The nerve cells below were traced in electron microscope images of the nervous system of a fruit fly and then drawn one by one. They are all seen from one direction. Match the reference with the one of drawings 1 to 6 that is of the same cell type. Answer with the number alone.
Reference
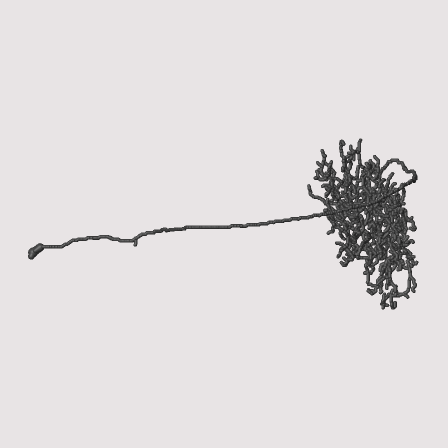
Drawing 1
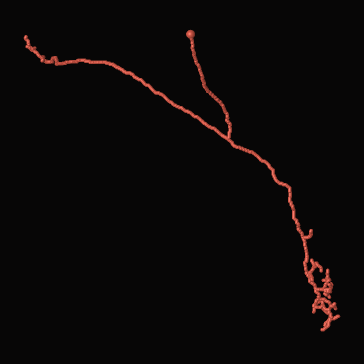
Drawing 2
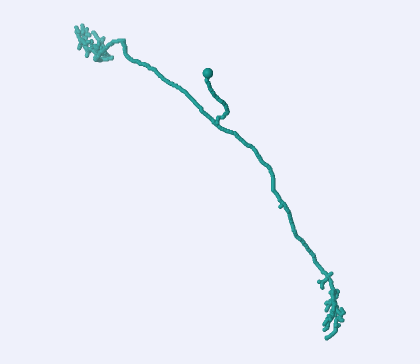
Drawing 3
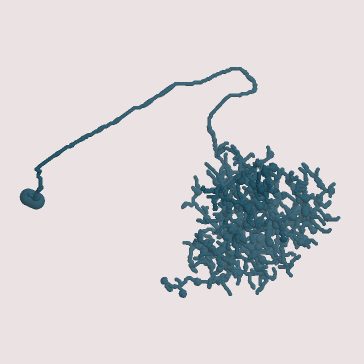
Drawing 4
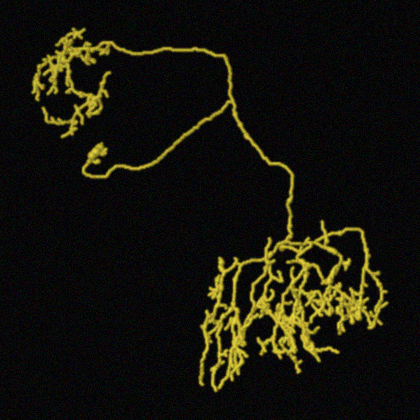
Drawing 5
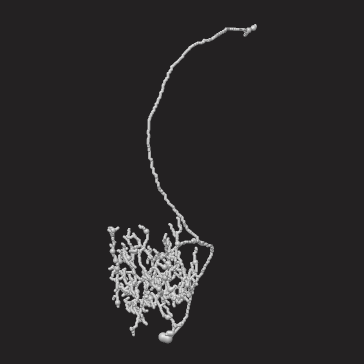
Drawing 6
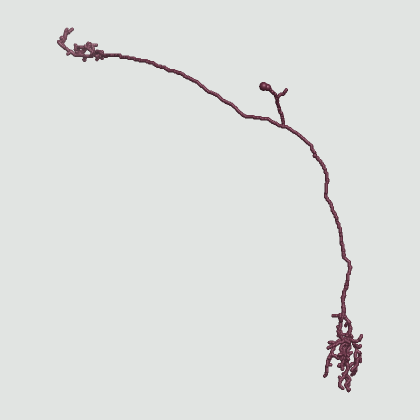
3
